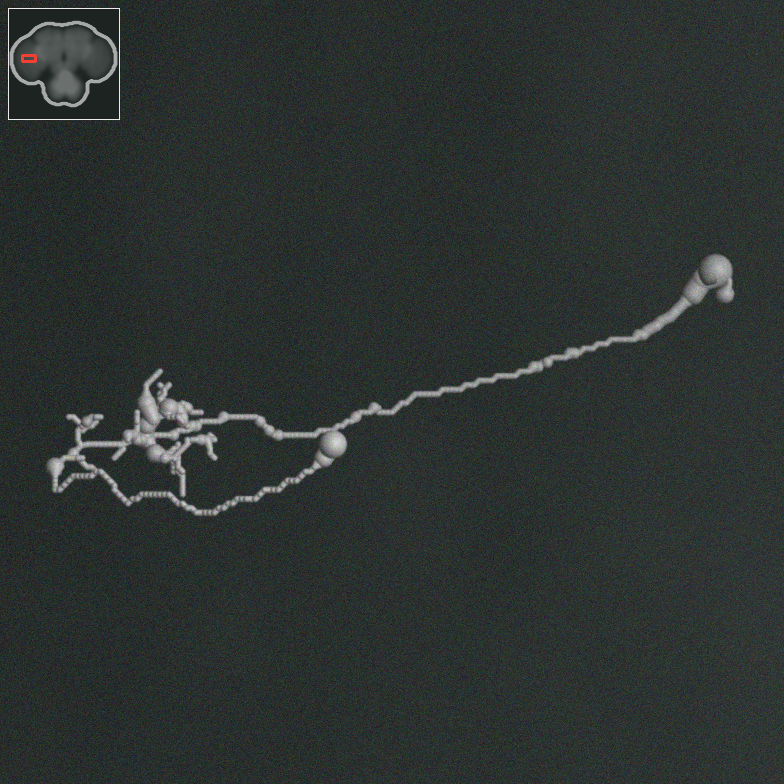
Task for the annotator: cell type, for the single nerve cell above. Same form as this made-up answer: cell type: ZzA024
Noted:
cell type: Tm9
